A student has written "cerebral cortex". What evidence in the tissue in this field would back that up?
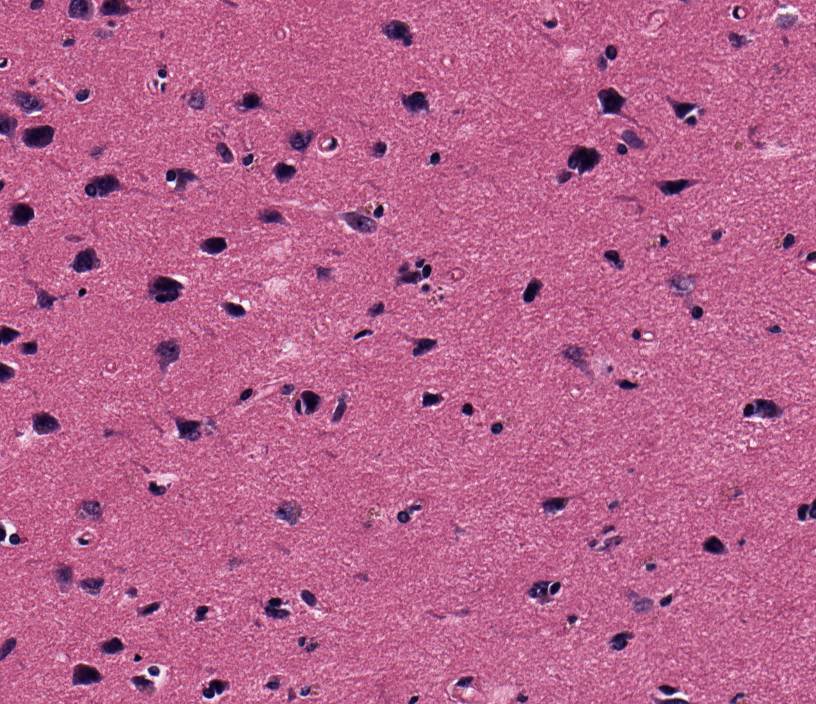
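This field shows cerebral cortex. In keeping with it, the background between cells is a uniform, finely fibrillar pink matrix rather than collagen bundles, and small, round, dark nuclei with little visible cytoplasm lie scattered among larger angular cells.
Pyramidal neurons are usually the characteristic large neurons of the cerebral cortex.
Not in keeping: the cells lie singly and fairly evenly scattered across the whole field, forming no layers, clusters or units.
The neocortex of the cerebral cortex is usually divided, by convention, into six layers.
No large thick-walled vessels or fat cells are seen.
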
